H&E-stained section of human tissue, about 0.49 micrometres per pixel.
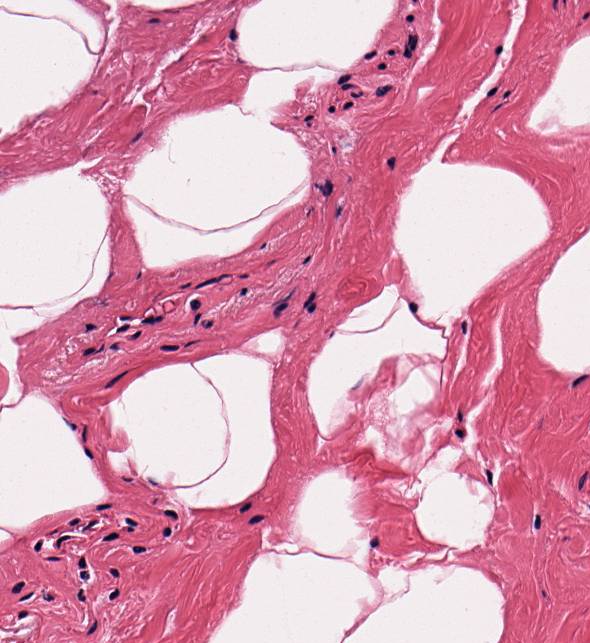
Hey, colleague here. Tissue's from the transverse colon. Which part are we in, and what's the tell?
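Fat, then. Across the whole field the large, clear, rounded spaces are adipocytes, each outlined by nothing but a thin membrane and otherwise empty.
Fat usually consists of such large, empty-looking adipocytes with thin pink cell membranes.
Interlacing pink bands of wavy eosinophilic fibres, running along each band's length, enclose them. No epithelium or glands appear anywhere.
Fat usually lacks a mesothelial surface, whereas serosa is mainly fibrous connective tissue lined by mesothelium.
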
